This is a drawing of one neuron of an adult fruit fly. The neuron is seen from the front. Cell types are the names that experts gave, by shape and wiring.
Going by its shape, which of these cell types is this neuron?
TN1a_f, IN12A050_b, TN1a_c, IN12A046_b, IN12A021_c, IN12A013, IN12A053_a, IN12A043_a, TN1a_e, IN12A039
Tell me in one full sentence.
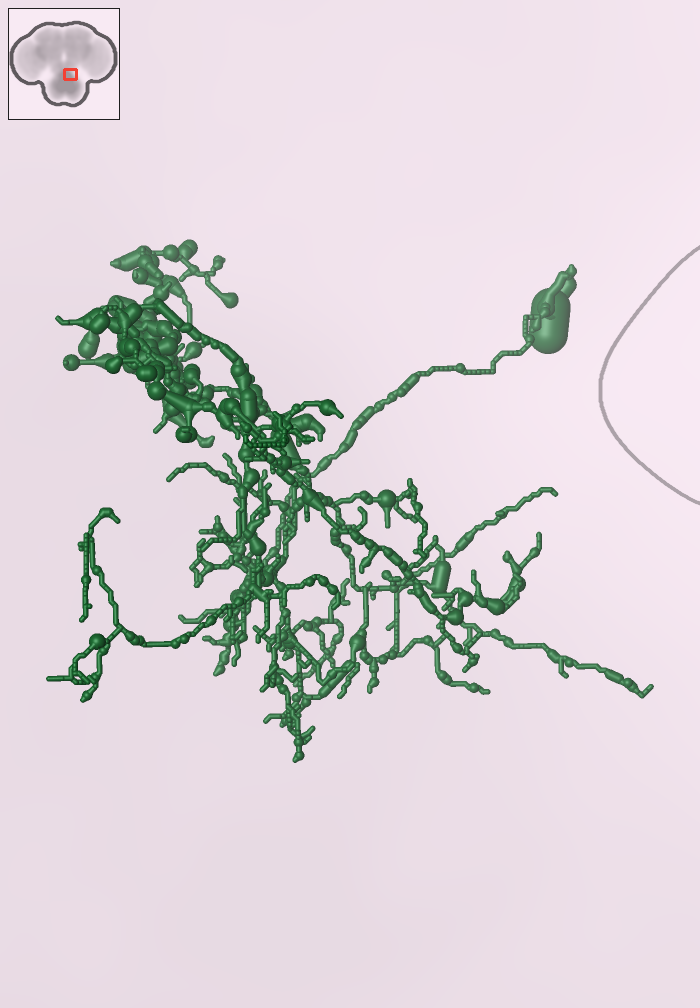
Belonging to the cell type IN12A039 is this neuron.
